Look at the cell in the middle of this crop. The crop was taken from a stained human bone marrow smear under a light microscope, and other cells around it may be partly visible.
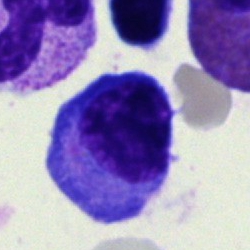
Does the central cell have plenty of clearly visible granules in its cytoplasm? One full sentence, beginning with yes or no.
No, no granules can be seen in the cytoplasm of this cell.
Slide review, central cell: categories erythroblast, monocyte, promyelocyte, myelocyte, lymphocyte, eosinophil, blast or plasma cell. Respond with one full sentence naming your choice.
In the centre of this crop there is a plasma cell.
